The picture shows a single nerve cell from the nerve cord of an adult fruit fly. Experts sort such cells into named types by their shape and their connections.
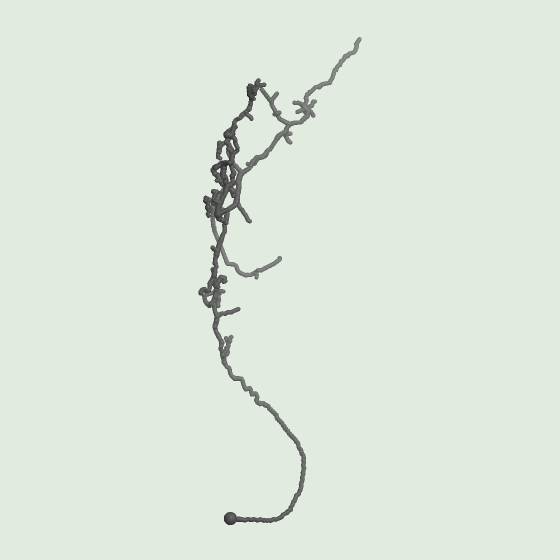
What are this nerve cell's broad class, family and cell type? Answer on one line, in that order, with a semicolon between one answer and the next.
nerve-cord intrinsic neuron; hemilineage 03B; IN03B077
